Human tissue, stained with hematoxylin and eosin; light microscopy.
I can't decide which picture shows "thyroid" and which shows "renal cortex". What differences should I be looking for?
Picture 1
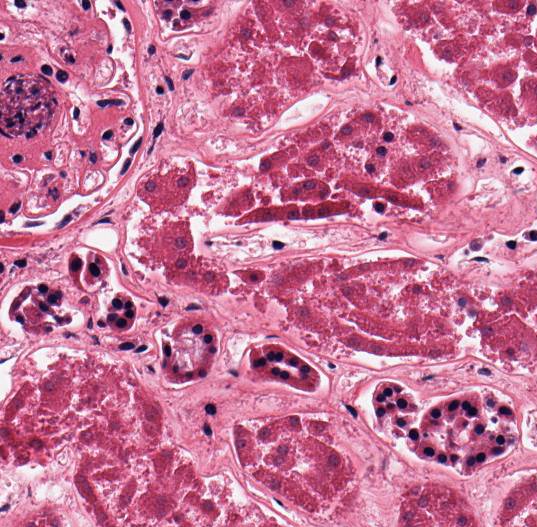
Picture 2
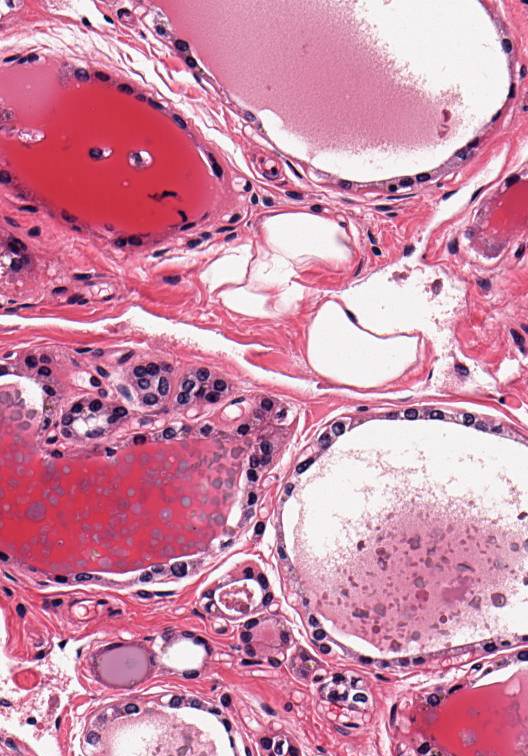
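Picture 1: renal cortex. Picture 2: thyroid. Renal cortex: part of a glomerulus, a capillary tuft within a capsule, lies in the top left corner. Rest of the field is mostly large tubules with abundant, coarsely granular, deeply eosinophilic cytoplasm, indistinct cell outlines, and granular material filling and breaking up the lumens. No fat cells. Thyroid: follicles are lined by a single layer of flattened to low cuboidal cells with small, dark, round nuclei. Contents vary: the upper left follicle holds dense, deep red homogeneous colloid, the lower left follicle holds deep pink colloid with many small pale bubbles, and the lower right follicle holds scattered small dark cells and debris in pale pink material.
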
